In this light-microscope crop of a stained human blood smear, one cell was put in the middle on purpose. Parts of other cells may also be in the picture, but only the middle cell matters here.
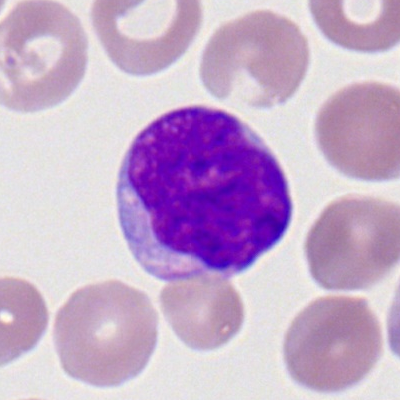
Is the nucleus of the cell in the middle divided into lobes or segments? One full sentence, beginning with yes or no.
No, this cell's nucleus is one compact mass of round, oval or kidney shape.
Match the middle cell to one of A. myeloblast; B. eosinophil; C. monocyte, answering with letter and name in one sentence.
In this crop the middle cell is a myeloblast, so option A is the correct answer.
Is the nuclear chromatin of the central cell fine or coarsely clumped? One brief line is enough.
What stands out is chromatin that is coarsely clumped.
